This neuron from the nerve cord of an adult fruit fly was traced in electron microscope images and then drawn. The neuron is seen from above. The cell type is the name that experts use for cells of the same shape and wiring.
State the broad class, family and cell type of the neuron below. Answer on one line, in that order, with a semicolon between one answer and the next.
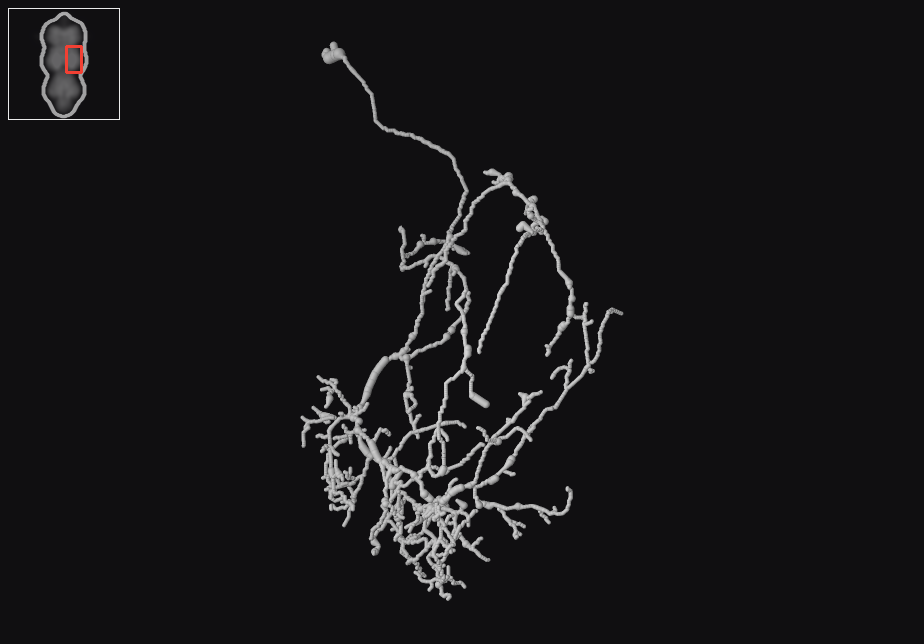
nerve-cord intrinsic neuron; hemilineage 08A; IN08A041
